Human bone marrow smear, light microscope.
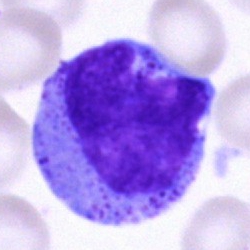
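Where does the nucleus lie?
Off-centre, towards the upper right of the cell.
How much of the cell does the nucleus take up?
Most of it.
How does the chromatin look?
Deep purple, and blotchy rather than uniform.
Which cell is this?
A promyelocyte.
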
